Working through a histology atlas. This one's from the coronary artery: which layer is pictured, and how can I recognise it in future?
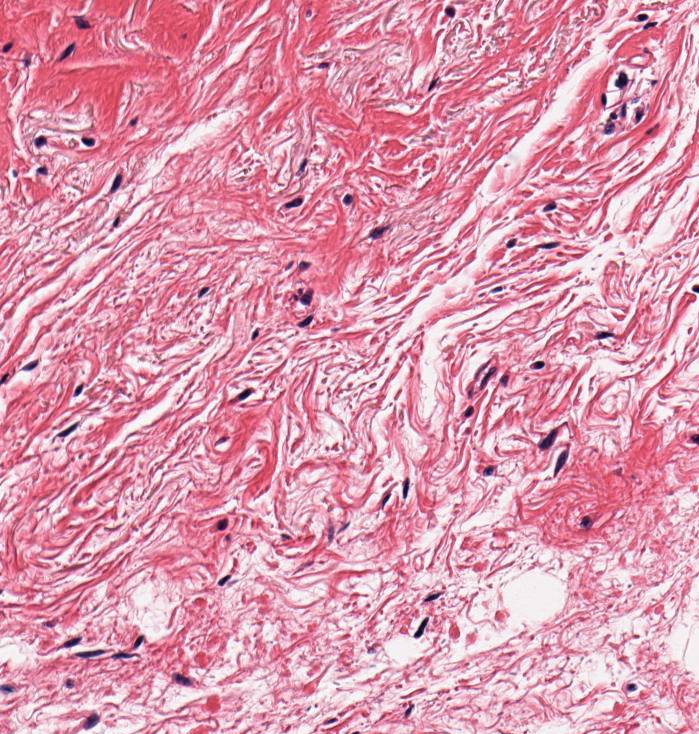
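What you're looking at here is the tunica adventitia. Notice the wavy collagen bundles staining strongly pink, with only sparse, slender, dark spindle-shaped nuclei scattered among them; that is what tells you.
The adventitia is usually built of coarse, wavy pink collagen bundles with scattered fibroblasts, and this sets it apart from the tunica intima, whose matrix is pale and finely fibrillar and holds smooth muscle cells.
The bundles run mostly diagonally from lower left towards upper right, and the whole field is collagenous connective tissue with no epithelium.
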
